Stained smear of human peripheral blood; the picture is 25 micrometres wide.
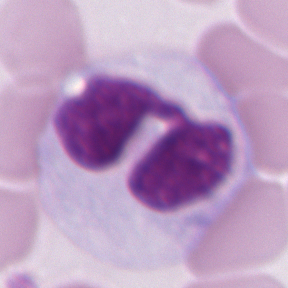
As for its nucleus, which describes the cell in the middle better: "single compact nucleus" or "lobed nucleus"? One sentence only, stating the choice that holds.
The nucleus of this cell is divided into two or more lobes.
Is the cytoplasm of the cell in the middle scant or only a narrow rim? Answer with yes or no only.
No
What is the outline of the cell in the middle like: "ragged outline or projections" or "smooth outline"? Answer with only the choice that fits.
Smooth outline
